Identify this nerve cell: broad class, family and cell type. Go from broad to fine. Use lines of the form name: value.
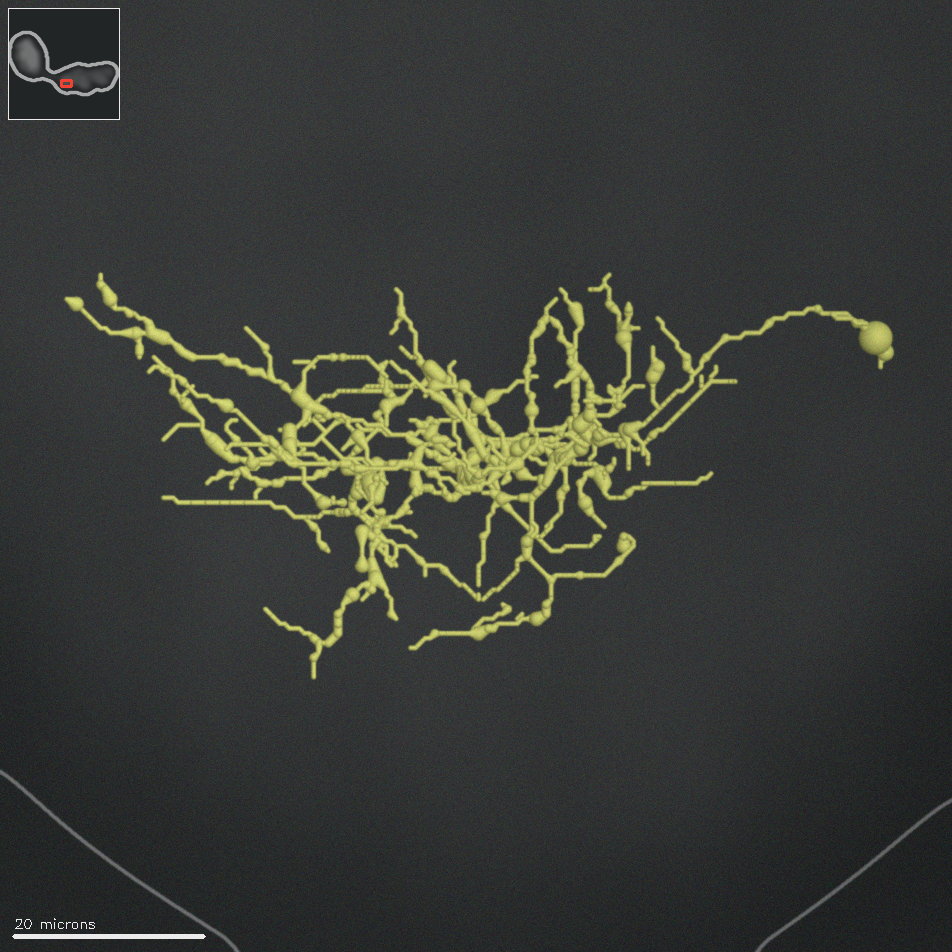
broad class: nerve-cord intrinsic neuron
family: hemilineage 20A.22A
cell type: IN20A.22A056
